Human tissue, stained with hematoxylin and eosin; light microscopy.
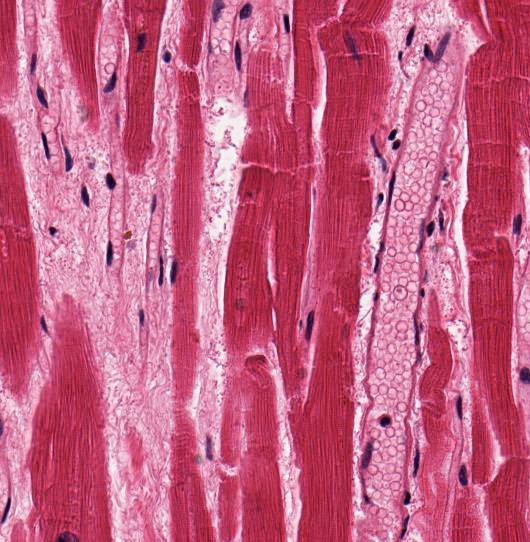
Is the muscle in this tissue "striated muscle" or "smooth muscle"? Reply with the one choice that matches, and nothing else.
Striated muscle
